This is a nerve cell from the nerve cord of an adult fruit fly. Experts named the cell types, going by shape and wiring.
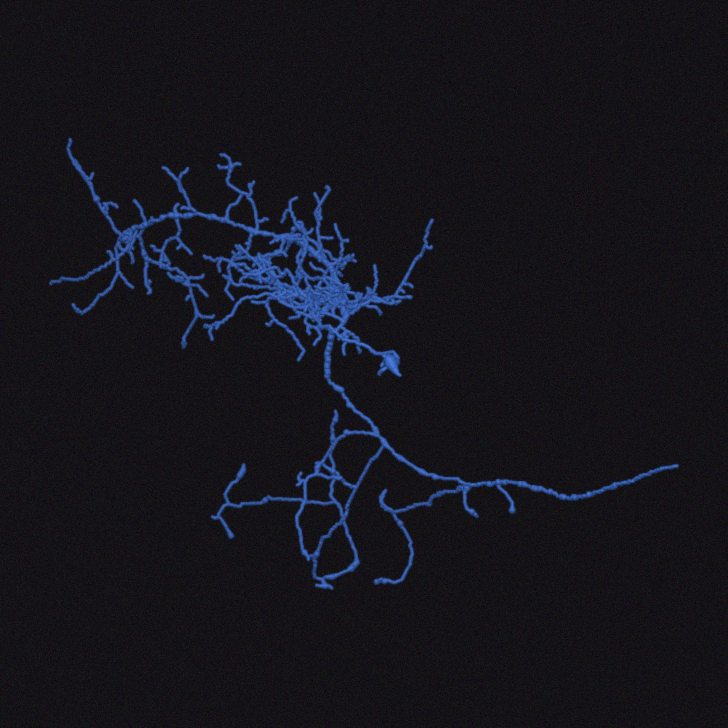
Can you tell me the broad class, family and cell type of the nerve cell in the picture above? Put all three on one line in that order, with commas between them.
ascending neuron, hemilineage 07B, AN07B052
